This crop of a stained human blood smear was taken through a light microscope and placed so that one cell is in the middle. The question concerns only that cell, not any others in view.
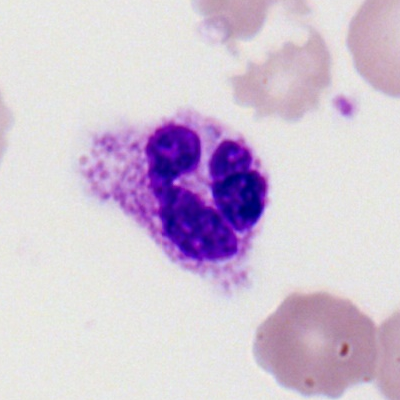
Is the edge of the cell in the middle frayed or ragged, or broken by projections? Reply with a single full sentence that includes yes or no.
Yes, there is a ragged or frayed outline, or there are projections, blebs or tags, on this cell.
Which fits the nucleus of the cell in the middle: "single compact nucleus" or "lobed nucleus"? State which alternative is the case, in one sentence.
What this cell has is a nucleus split into lobes.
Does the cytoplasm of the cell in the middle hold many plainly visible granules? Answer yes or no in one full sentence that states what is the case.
Yes, there is a large number of visible granules in the cell's cytoplasm.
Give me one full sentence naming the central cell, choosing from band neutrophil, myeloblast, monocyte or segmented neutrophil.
In the center of this field lies a segmented neutrophil.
